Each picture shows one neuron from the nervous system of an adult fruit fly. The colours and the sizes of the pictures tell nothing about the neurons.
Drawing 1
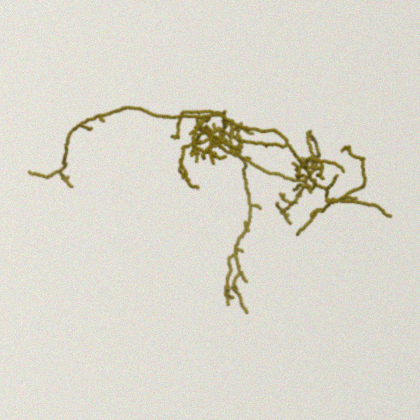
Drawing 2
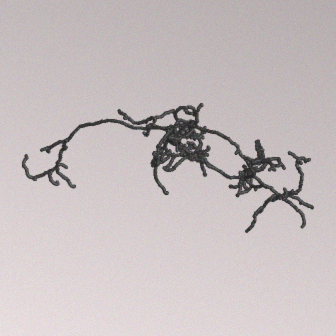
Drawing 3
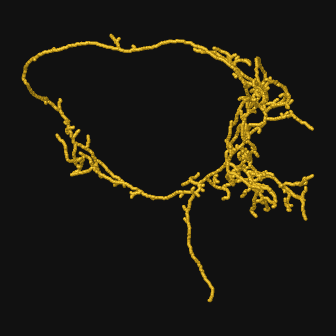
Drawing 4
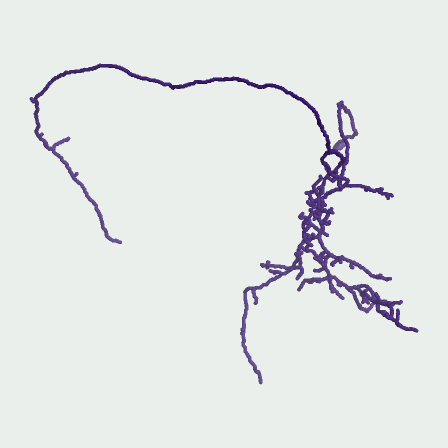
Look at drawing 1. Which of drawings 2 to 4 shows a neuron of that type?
Drawing 2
